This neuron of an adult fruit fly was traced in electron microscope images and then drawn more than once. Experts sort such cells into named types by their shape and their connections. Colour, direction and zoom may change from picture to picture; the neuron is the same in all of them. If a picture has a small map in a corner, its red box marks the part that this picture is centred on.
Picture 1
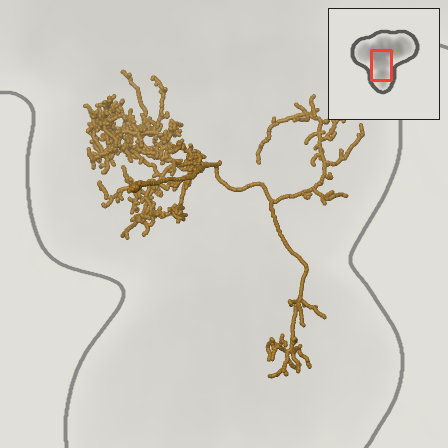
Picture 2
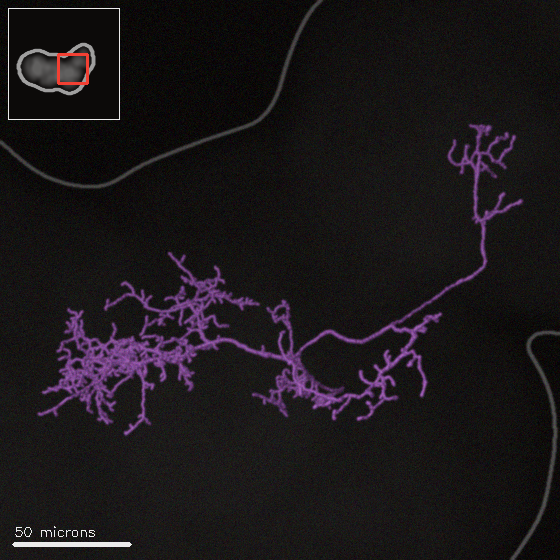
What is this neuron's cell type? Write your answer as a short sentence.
The cell type is IN12B014.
